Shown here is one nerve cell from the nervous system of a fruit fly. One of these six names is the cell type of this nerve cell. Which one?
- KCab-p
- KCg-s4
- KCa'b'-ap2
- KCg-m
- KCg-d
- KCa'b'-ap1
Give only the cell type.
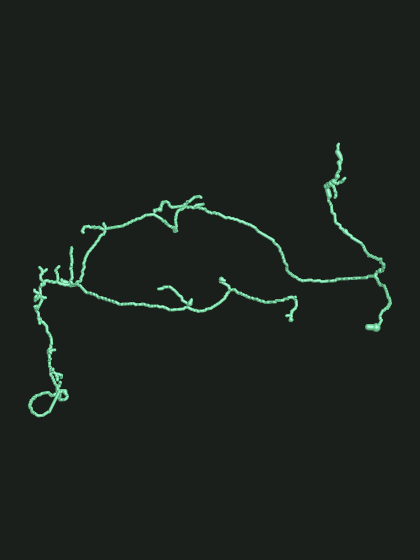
KCab-p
